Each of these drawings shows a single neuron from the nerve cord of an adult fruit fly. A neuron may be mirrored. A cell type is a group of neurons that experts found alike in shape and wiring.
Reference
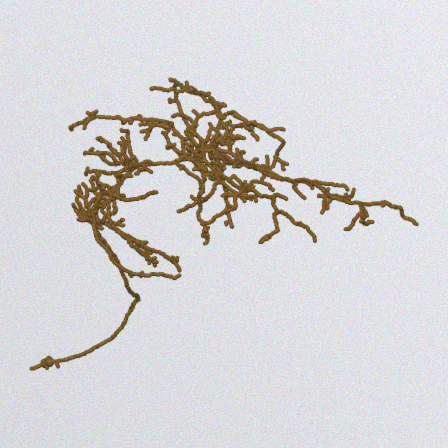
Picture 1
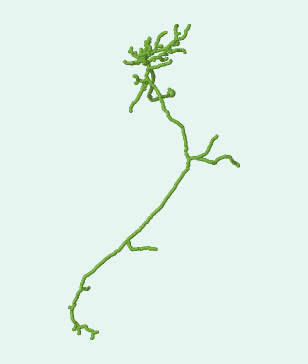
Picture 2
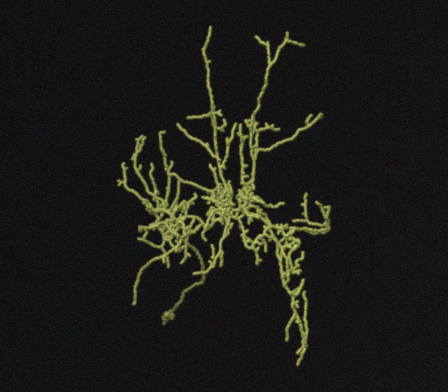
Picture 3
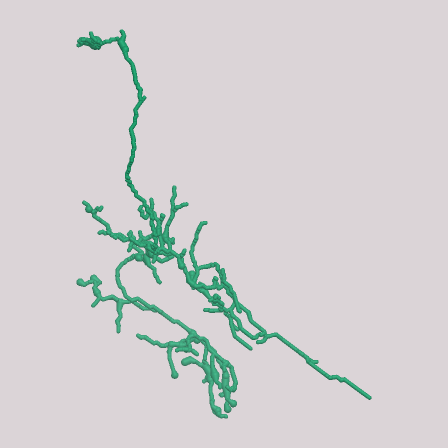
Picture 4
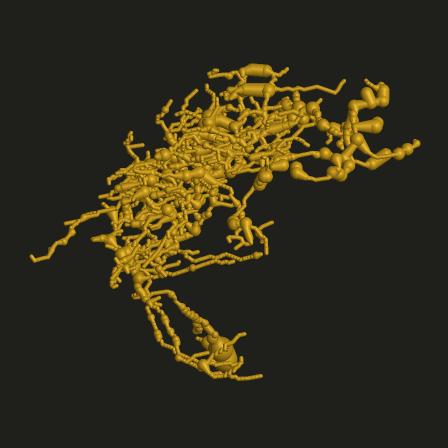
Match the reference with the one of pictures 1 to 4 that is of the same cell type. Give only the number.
2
